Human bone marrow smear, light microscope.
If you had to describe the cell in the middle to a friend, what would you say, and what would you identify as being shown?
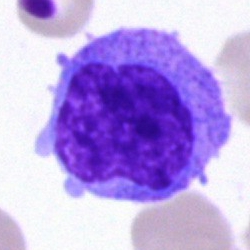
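Small, blunt cytoplasmic blebs protrude from the left edge of the cell. The nucleus fills most of the cell and has a shallow indentation along its lower edge. Its chromatin is patchy, with darker clumps lying between paler areas. This cell is a monocyte.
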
